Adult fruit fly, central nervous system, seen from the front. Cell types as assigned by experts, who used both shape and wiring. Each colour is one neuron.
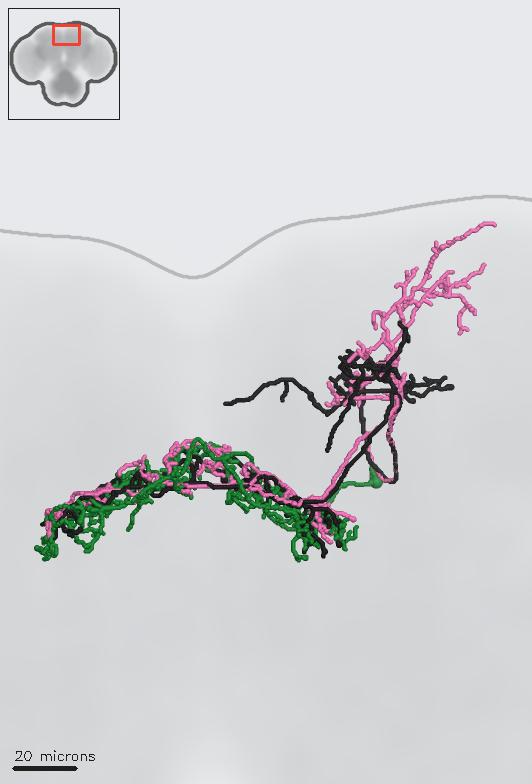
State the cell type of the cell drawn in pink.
FB7M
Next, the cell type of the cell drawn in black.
FB7C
